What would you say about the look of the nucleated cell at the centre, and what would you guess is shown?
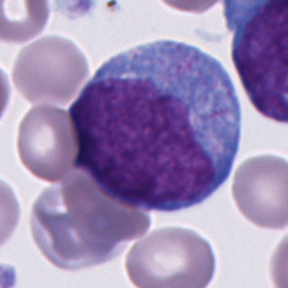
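Round cell, smooth outline. Nucleus off-centre, toward lower left. Paler cytoplasm against the nucleus on its right side. Fine reddish-purple granules scattered through the cytoplasm. Promyelocyte.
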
